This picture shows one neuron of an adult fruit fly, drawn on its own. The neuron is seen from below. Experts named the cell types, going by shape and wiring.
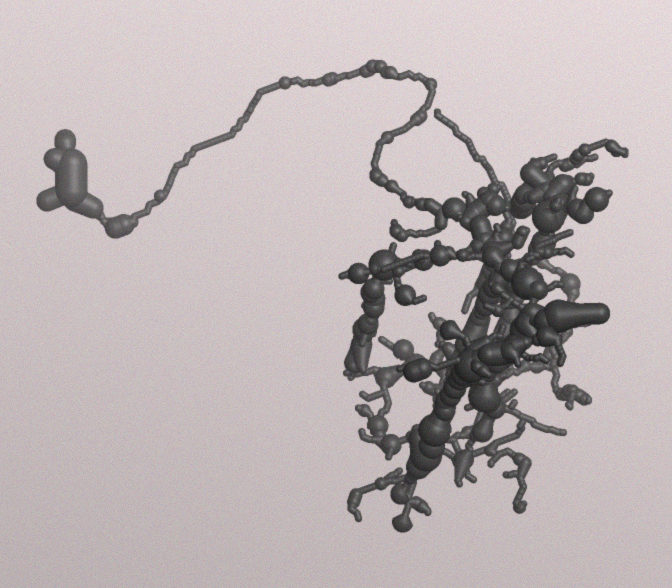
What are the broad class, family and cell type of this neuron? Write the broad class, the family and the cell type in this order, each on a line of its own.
optic-lobe intrinsic neuron
Dm
Dm9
